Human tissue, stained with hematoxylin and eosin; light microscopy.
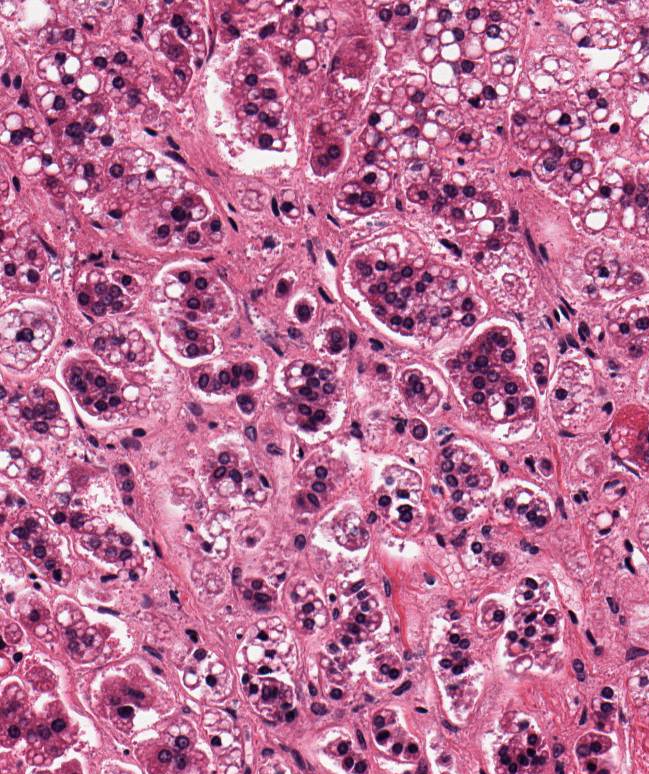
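Adrenal gland, haematoxylin and eosin stained section. Throughout the field, cells are grouped into rounded, solid nests without central glandular lumens, separated by strands of pink fibrous tissue. Many cells in the nests have pink cytoplasm filled with several small, round, clear vacuoles. Scattered elongated, spindle-shaped nuclei lie in the fibrous strands.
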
